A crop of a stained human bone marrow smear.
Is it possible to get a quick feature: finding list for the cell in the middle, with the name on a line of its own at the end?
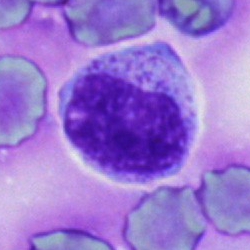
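Outline: roughly round, with a smooth edge
Cytoplasm: pale blue-grey; see how the rim is wider above the nucleus than below it
Granules: dark purple, scattered in the cytoplasm above the nucleus
Vacuoles: none seen in the cytoplasm
Name: myelocyte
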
